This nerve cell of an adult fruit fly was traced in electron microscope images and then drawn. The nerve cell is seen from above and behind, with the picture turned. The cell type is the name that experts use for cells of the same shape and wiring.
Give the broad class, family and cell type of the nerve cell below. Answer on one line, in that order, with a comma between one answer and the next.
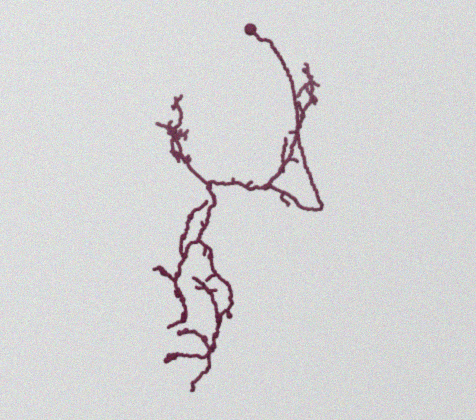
central-brain intrinsic neuron, hemilineage LHp2, CB2208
